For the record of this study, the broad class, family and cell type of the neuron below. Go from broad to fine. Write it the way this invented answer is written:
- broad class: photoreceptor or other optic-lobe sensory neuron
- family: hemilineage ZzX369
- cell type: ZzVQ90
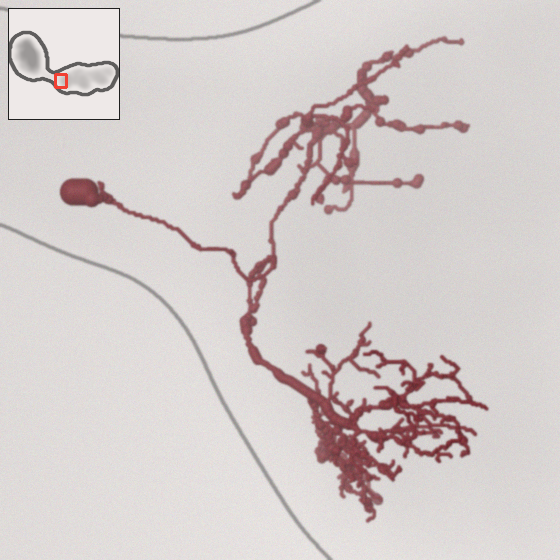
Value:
- broad class: nerve-cord intrinsic neuron
- family: hemilineage 08A
- cell type: IN08A021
